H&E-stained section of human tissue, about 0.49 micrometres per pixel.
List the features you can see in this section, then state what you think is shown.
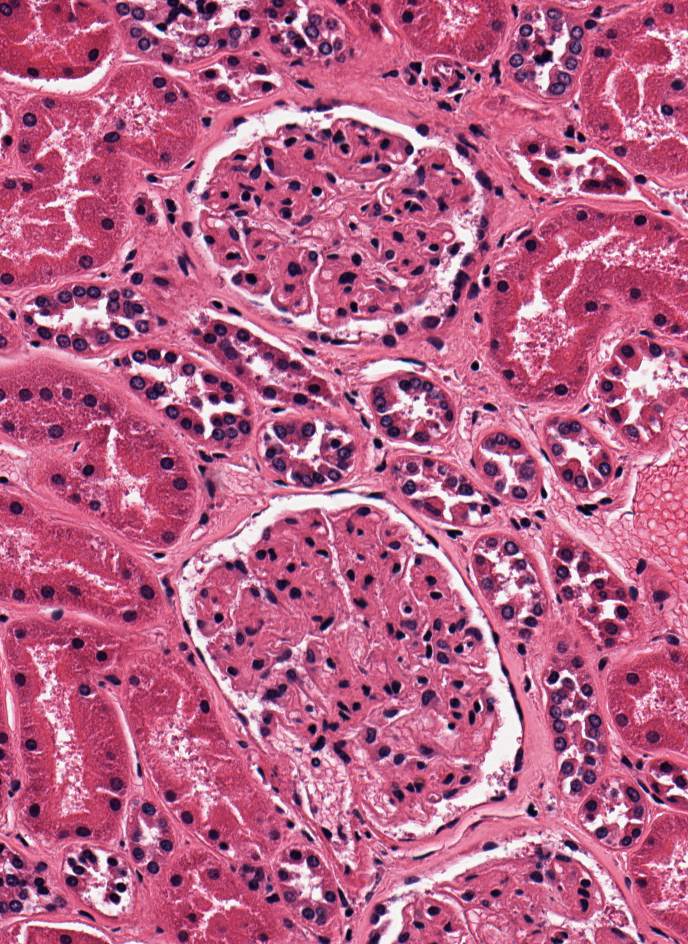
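Large tubules take up most of the field, their lining cells full of deep pink granular cytoplasm. Between the glomeruli, smaller tubules cluster, with less cytoplasm and more crowded nuclei than the big pink ones. The glomerular tufts are lobulated and packed with many small dark nuclei. Stroma is scant, just thin pink strands with sparse spindle-shaped nuclei. That's renal cortex.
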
